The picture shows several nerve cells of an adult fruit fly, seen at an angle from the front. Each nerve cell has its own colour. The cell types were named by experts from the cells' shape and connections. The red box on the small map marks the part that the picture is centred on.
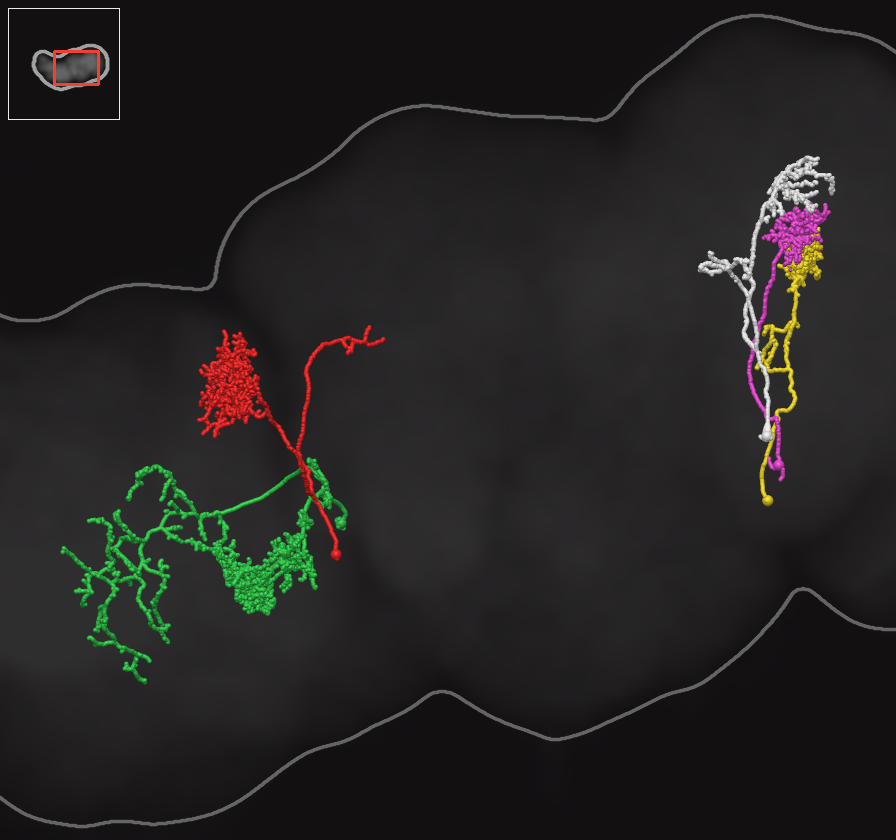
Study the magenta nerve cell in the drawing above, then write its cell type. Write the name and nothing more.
Li14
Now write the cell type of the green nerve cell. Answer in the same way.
LOLP1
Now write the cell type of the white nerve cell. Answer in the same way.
LC13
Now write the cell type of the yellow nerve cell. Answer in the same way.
Li21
